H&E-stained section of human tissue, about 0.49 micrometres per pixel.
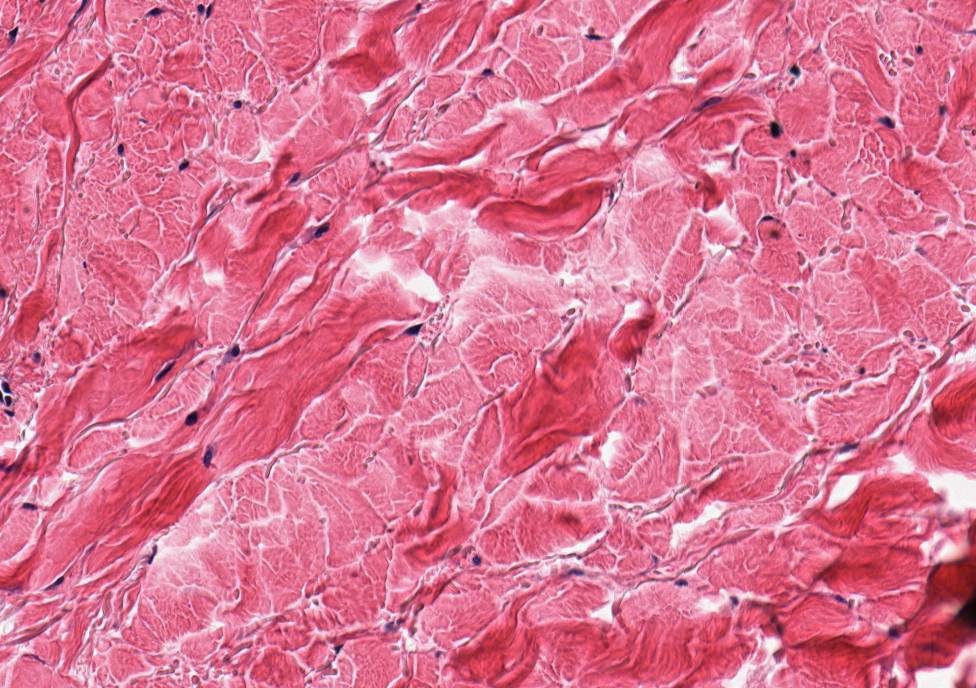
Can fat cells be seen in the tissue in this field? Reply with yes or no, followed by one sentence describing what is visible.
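No. No fat cells are seen anywhere in the field.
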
